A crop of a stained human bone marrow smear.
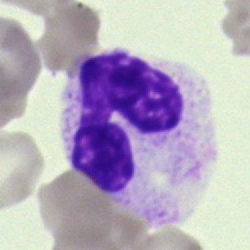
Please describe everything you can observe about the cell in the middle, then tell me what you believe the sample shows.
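Set toward the left of the cell, the nucleus leaves the widest band of cytoplasm on the right. Its chromatin is dark purple and coarsely clumped, with paler patches between the clumps. The cytoplasm is abundant and pale lilac-pink, with fine lilac-pink granules scattered throughout. This cell is a segmented neutrophil.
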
